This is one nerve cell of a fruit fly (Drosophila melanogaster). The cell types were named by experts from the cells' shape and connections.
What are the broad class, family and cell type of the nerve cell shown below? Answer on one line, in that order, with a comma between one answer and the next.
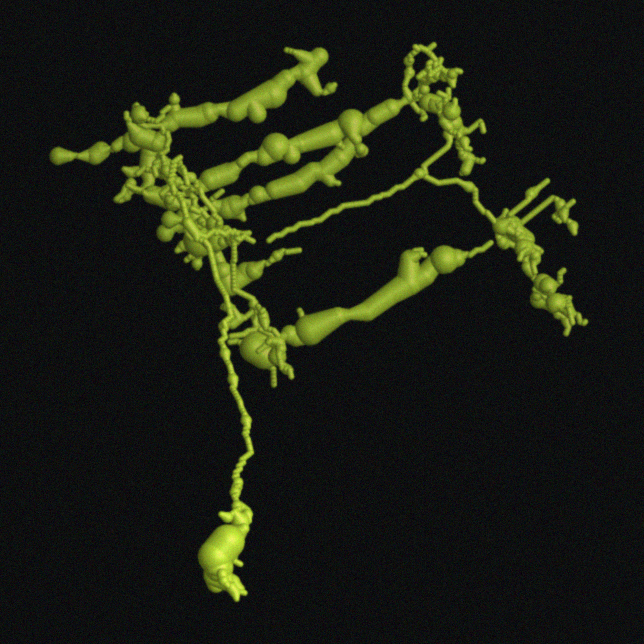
optic-lobe intrinsic neuron, Dm, Dm9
